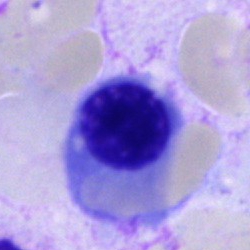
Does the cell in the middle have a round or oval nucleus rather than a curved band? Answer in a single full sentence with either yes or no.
Yes, its nucleus is a round or oval mass rather than a curved band.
